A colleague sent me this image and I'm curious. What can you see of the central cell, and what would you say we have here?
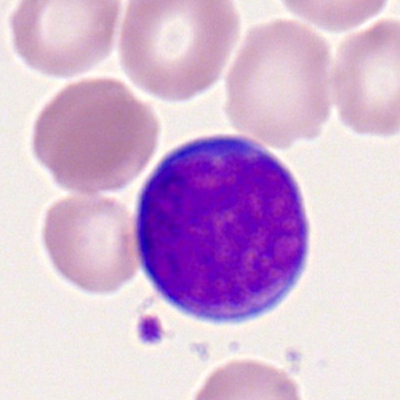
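This cell has a round, smooth outline, with no projections from its surface. Its cytoplasm forms only a very thin blue rim around the nucleus. The purple chromatin is mottled, with darker clumps lying between lighter patches. The cell is a myeloblast.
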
